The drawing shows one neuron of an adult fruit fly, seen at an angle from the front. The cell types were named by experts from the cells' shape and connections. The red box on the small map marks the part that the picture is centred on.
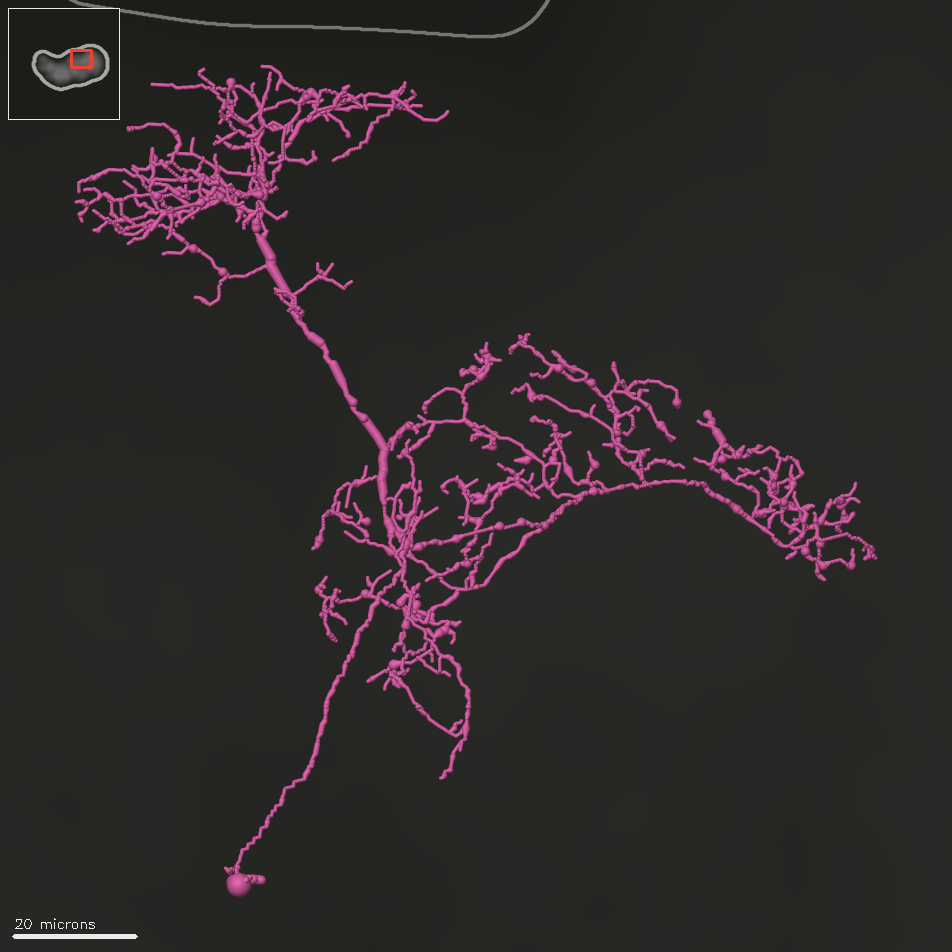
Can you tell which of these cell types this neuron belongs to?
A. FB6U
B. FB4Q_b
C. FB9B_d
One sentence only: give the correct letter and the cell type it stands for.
Option A names FB6U, the type of cell that the neuron is.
